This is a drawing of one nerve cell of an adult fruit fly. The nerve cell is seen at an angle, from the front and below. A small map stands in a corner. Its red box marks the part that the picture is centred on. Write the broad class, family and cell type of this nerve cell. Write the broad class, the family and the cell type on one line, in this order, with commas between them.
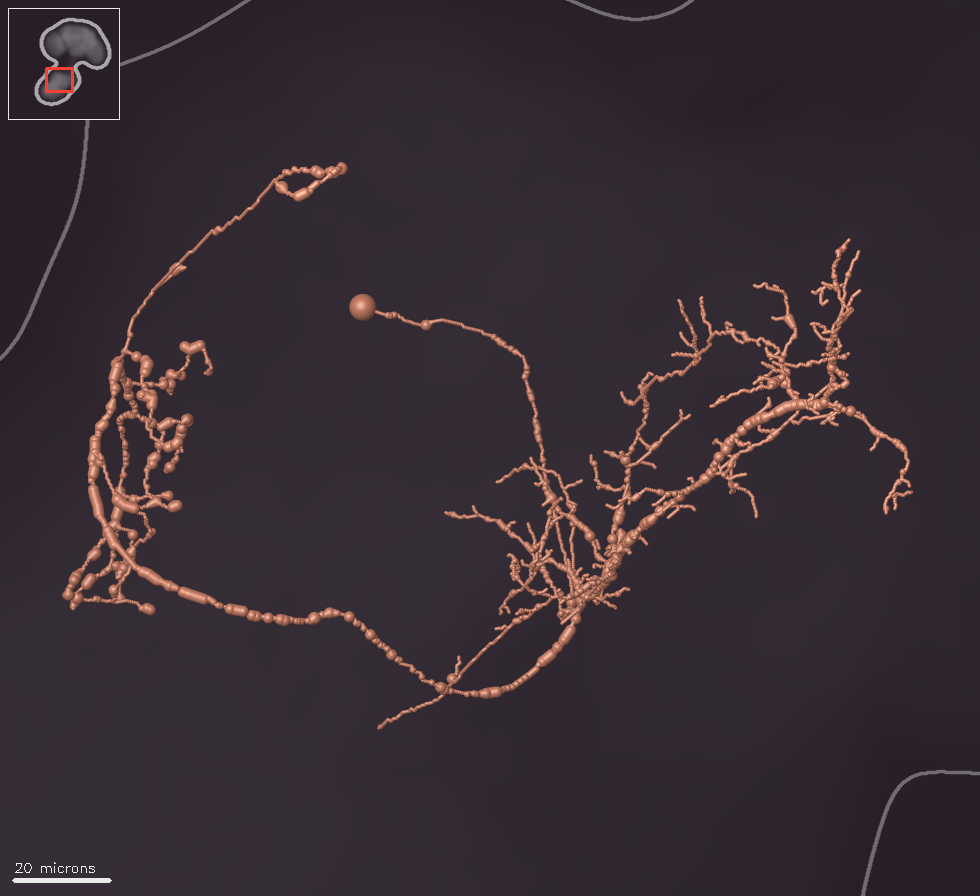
nerve-cord intrinsic neuron, hemilineage 19B, IN19B045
